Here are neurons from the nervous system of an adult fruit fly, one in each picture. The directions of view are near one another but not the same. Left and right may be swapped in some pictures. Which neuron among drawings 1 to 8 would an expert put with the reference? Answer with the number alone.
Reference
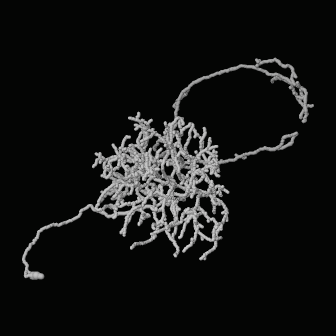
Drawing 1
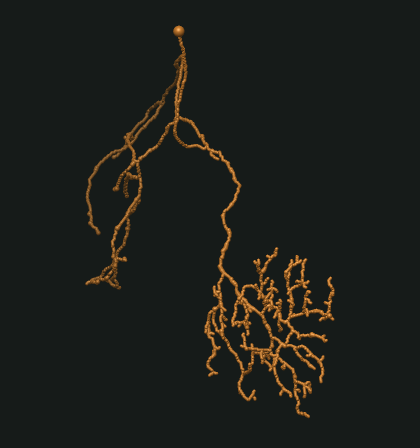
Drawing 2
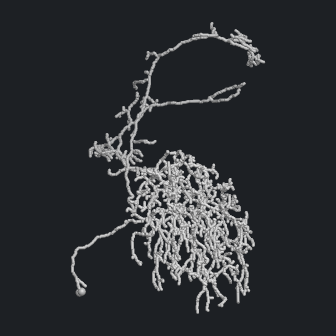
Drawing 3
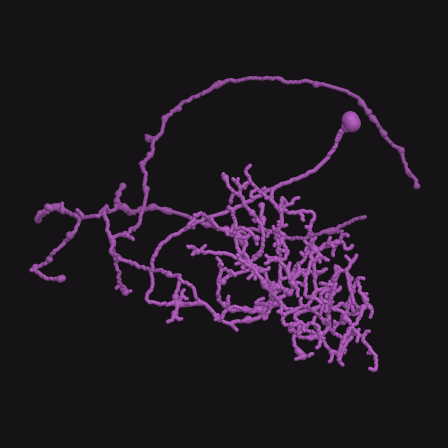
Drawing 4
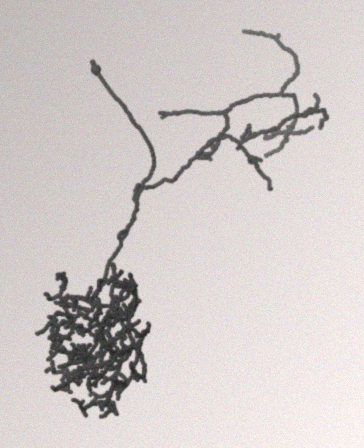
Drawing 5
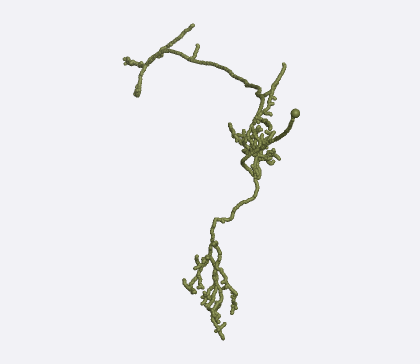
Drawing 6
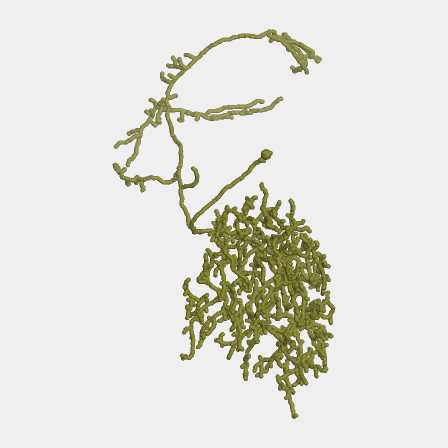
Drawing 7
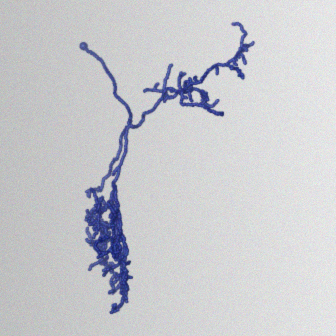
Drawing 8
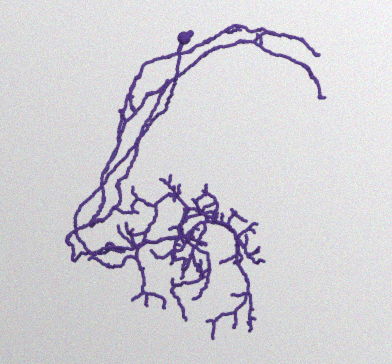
2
